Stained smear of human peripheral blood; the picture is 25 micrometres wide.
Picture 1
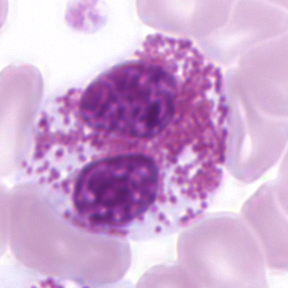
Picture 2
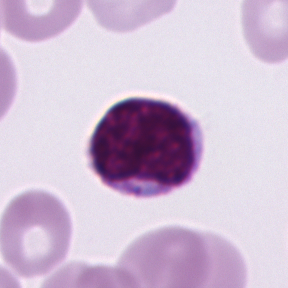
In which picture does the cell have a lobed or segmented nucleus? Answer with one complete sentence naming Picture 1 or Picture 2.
For the cell in Picture 1, the nucleus is divided into lobes.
